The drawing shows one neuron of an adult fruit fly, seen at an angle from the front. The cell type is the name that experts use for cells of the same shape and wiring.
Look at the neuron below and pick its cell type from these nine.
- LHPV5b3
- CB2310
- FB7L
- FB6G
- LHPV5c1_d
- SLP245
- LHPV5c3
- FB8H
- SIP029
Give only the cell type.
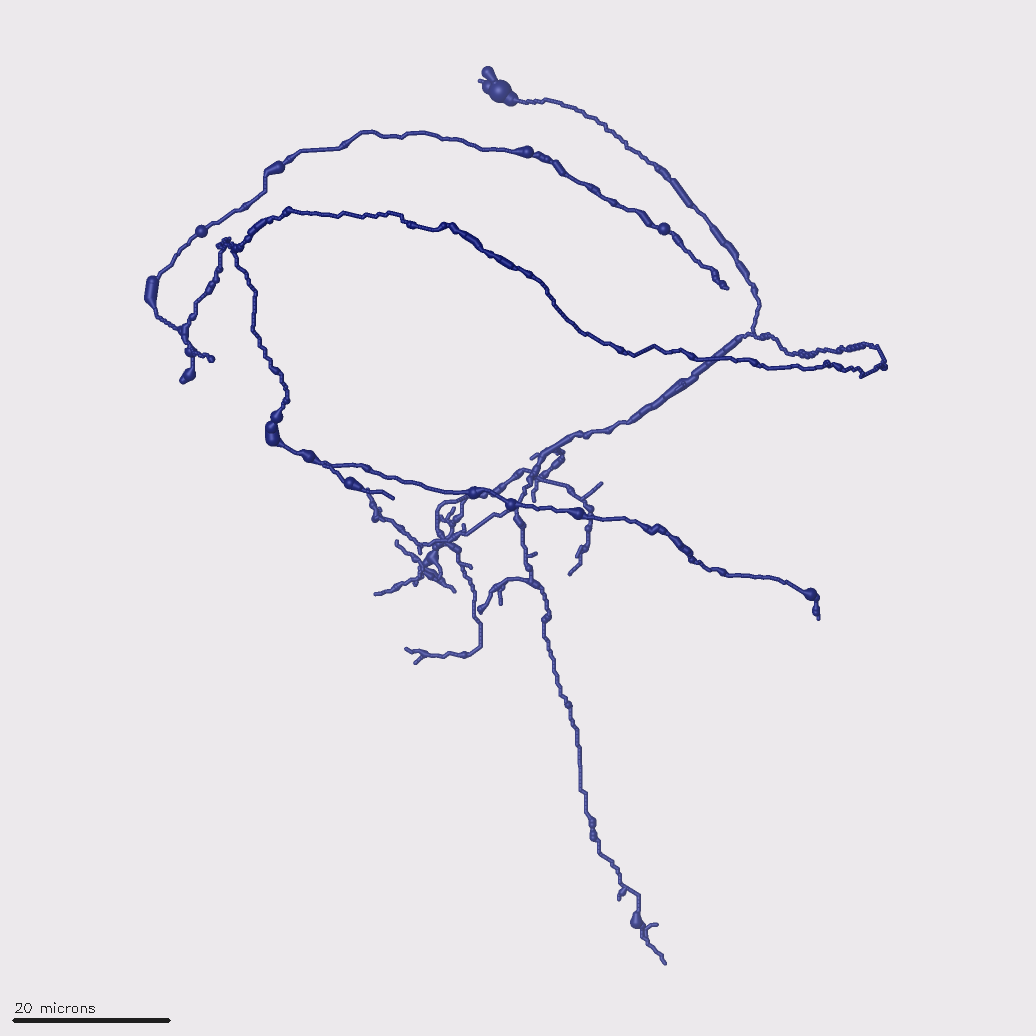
LHPV5b3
